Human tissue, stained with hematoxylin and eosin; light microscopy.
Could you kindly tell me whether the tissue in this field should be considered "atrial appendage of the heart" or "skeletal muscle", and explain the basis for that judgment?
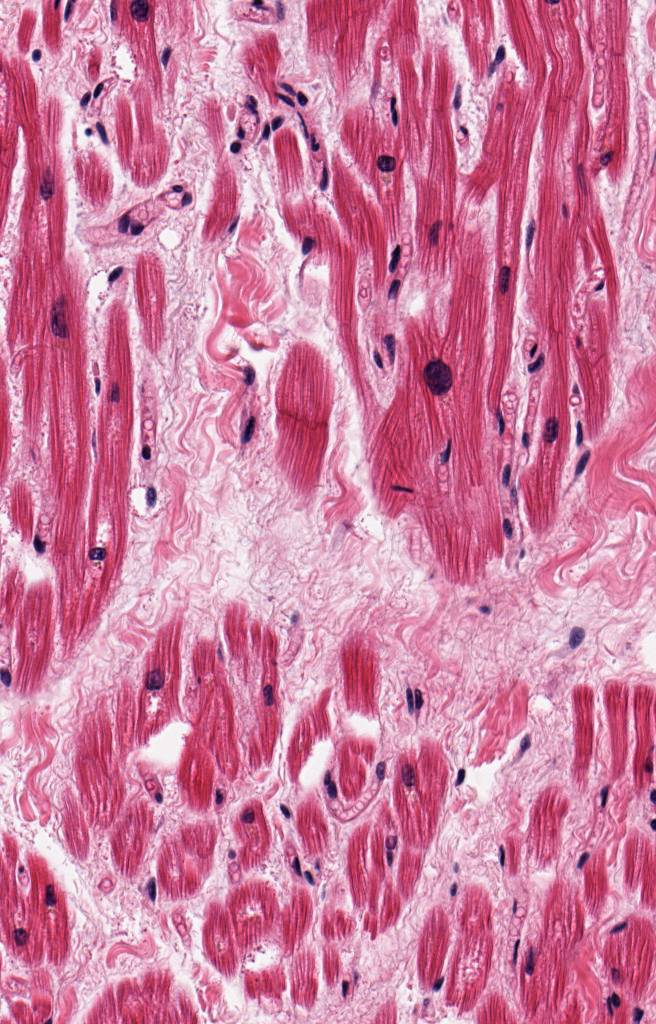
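It's atrial appendage of the heart. Look at the lengthwise-cut cardiac muscle fibres in the upper half: they branch, and their nuclei sit centrally.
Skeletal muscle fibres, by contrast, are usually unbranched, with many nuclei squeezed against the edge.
Lower down, fibres are cut across or obliquely. One fibre just right of centre up top holds a markedly enlarged, round, dark nucleus.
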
